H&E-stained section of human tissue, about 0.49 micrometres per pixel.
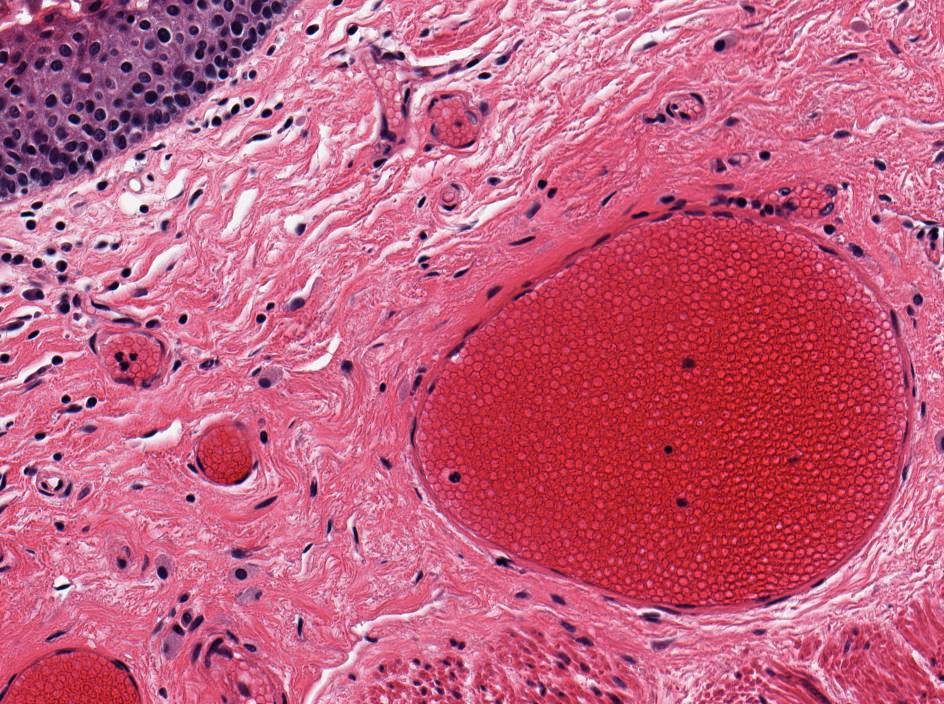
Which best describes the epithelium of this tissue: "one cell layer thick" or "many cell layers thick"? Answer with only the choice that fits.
Many cell layers thick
